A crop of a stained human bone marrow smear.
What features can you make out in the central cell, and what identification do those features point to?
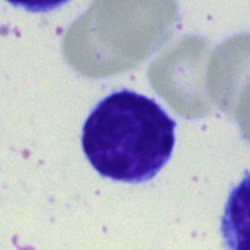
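Its outline is round, and the edge is smooth, with no projections. The nucleus fills almost the whole cell, so there is little or no cytoplasm to see. Its chromatin is dark purple and condensed, with paler streaks running through it. This is a lymphocyte.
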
